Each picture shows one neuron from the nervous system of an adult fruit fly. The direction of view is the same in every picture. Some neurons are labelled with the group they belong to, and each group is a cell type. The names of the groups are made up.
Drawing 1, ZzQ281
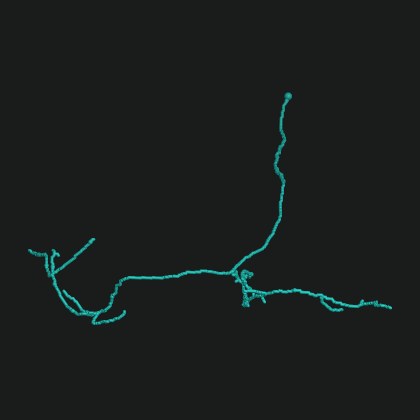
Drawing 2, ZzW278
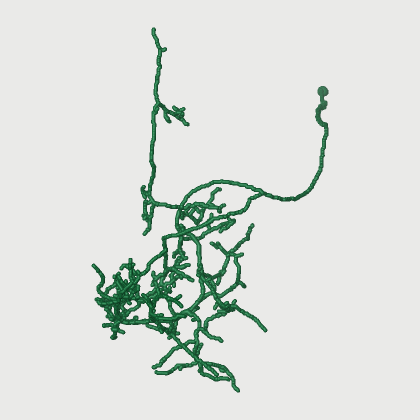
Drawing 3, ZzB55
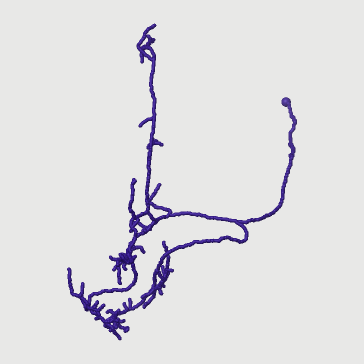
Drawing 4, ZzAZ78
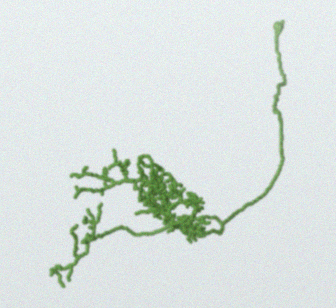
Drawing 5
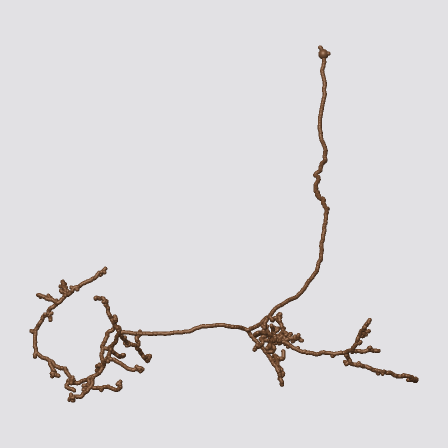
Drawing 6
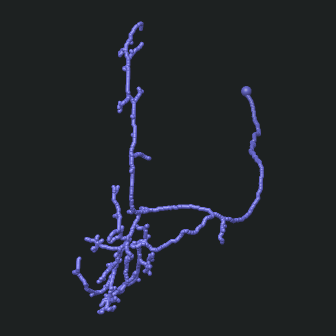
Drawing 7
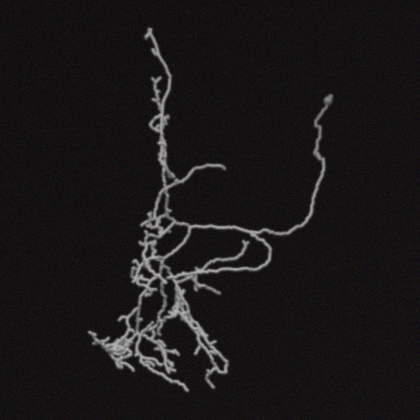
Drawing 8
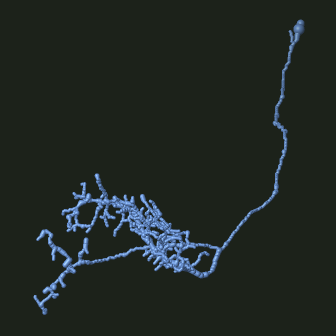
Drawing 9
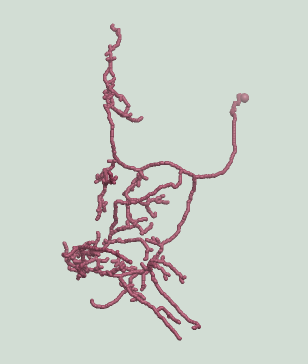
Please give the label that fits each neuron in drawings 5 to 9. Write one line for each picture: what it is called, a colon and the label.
5: ZzQ281
6: ZzB55
7: ZzB55
8: ZzAZ78
9: ZzW278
